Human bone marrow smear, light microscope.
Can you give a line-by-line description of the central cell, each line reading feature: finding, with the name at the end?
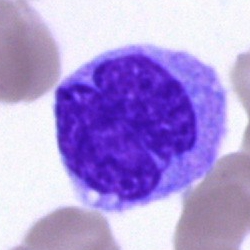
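Outline: roughly round
Nucleus: notched on its upper left side
Nuclear extent: fills most of the cell
Granules: none distinct in the cytoplasm
Name: monocyte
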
